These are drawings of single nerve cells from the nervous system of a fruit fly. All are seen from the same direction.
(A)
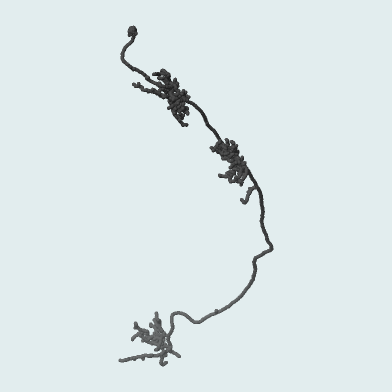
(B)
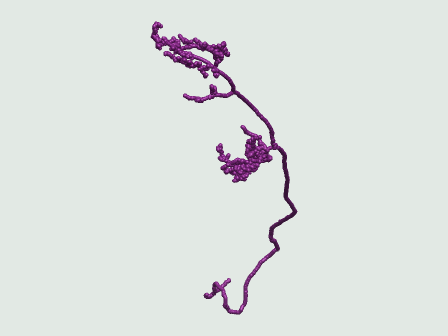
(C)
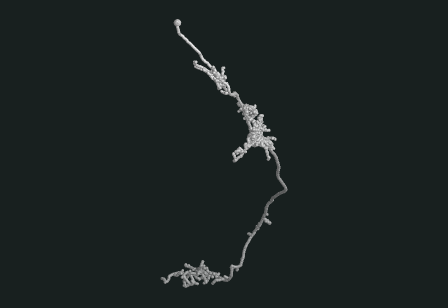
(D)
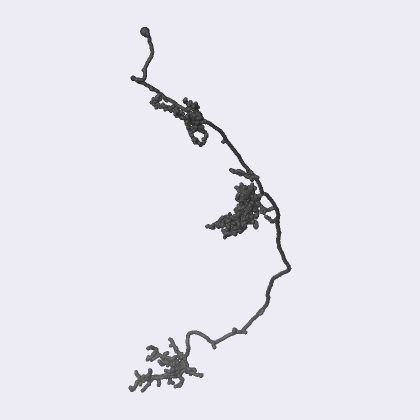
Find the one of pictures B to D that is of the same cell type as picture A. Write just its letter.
D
